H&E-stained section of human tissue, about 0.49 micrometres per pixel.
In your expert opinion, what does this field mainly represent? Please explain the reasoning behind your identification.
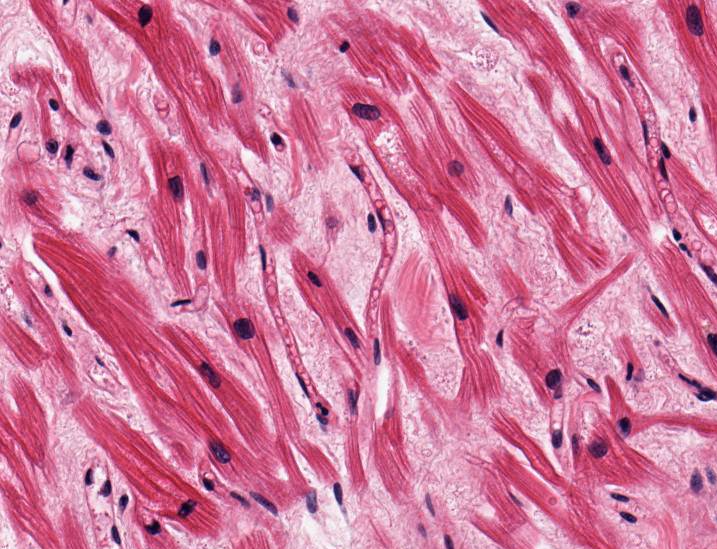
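What you see here is myocardium. On the right side, some muscle fibres divide into branches.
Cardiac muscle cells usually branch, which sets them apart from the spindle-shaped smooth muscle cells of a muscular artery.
Along the fibres, the cytoplasm shows fine longitudinal fibrils. Wide spaces of pale pink, loose, finely fibrillary stroma separate the fibres, and small dark elongated nuclei lie in it.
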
